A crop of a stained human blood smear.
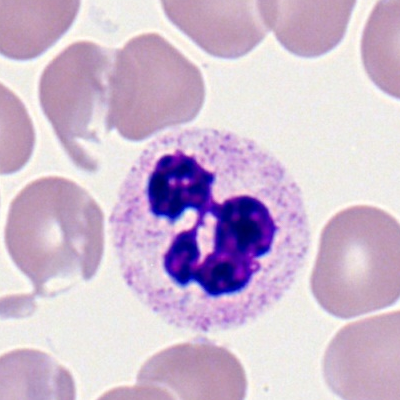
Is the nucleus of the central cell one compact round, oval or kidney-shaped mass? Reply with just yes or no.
No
